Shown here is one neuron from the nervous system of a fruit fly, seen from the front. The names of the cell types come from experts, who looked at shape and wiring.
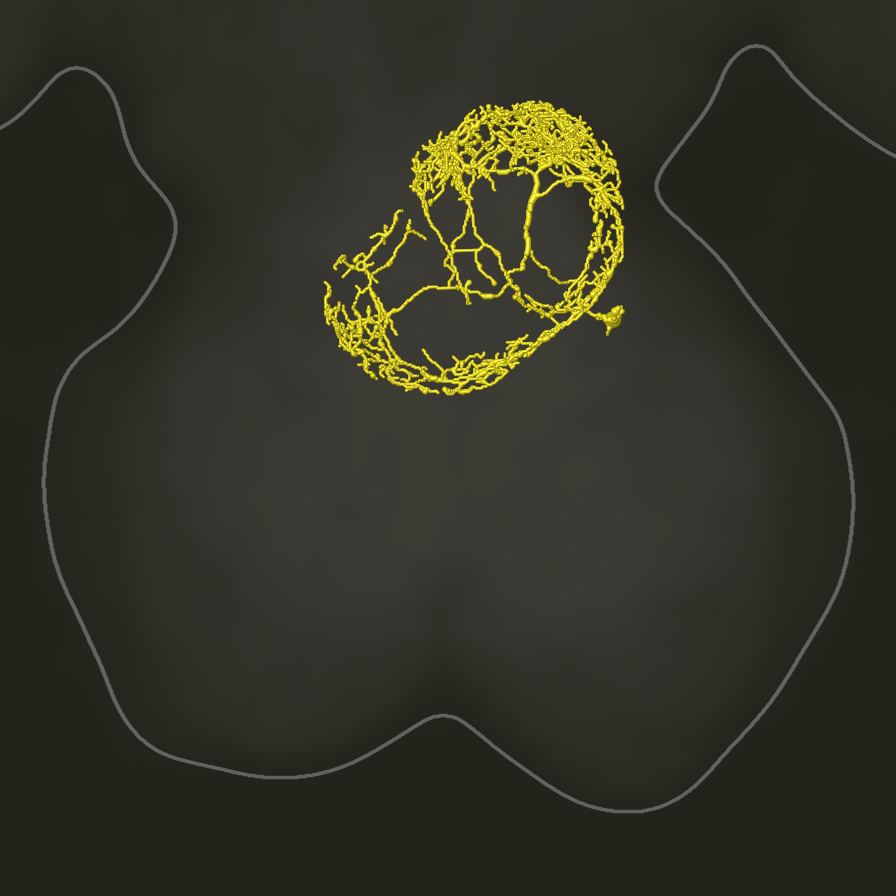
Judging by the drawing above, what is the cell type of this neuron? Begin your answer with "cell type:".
cell type: INXXX197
